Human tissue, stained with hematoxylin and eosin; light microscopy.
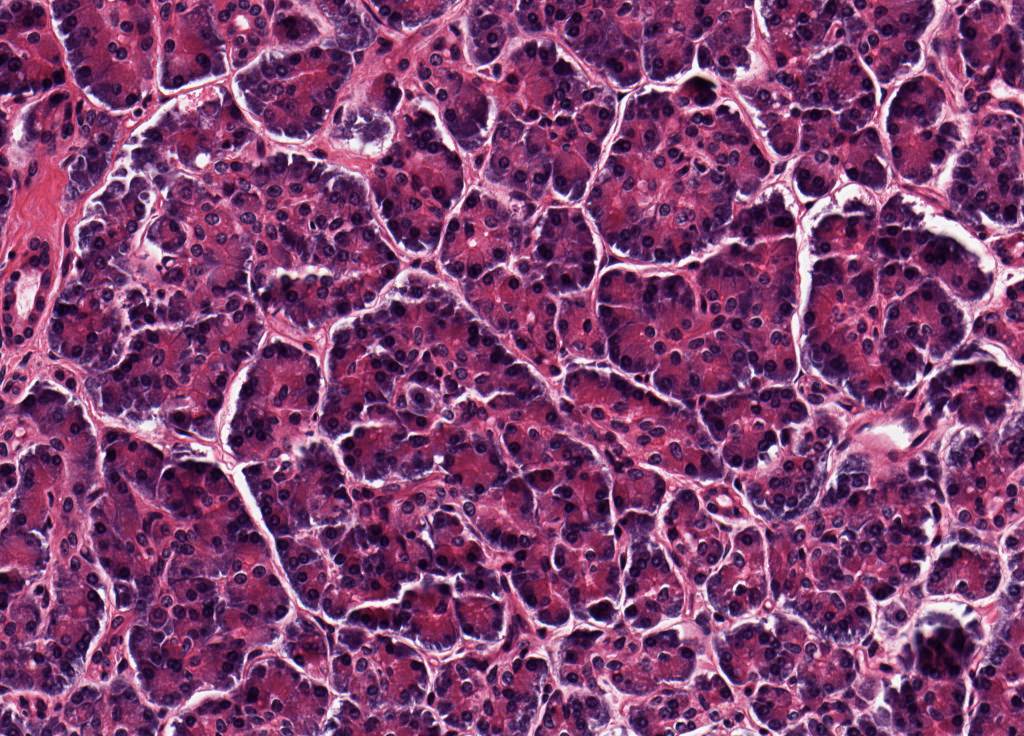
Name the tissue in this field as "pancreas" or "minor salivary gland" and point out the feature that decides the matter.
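This is pancreas. Closely packed rounded acini in small lobules fill the field, with round basal nuclei alike in size and shape.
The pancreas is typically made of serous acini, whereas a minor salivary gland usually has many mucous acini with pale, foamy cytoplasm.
So the decider is the cytoplasm: rather than pale and foamy, it is strongly eosinophilic toward the centre of each acinus and more purple near the base.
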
